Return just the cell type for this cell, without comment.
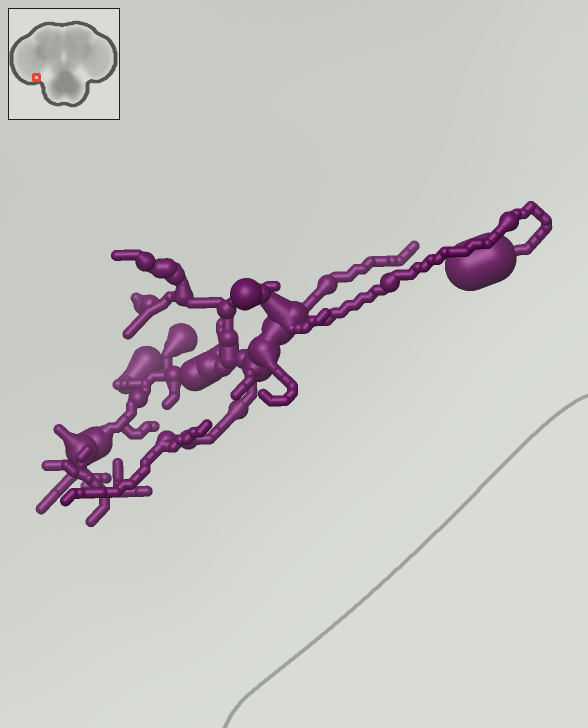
Dm2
